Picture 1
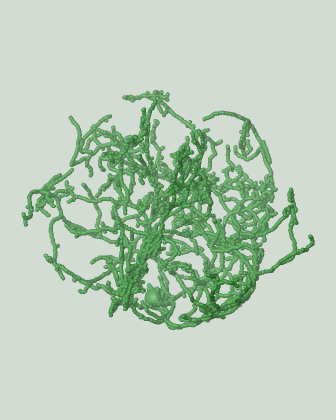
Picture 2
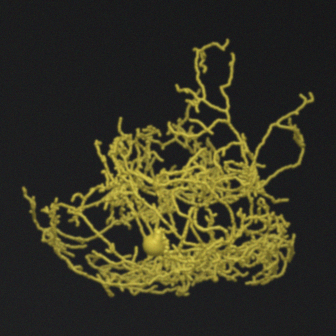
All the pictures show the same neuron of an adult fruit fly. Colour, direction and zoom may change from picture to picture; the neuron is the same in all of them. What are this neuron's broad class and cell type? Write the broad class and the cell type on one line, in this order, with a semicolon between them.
central-brain intrinsic neuron; GNG702m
